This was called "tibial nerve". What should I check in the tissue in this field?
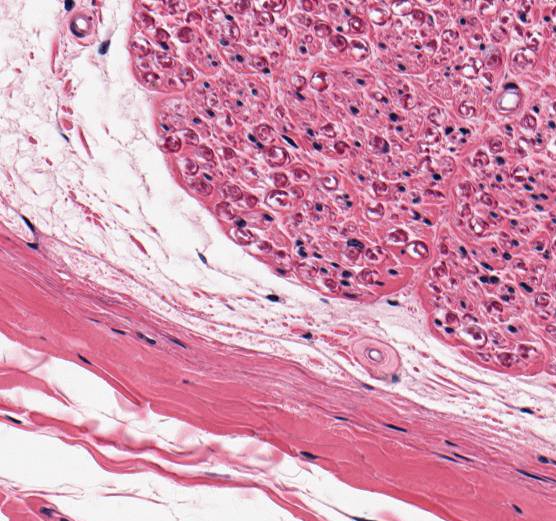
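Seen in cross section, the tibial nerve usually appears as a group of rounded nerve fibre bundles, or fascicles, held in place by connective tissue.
What goes with this is the large rounded nerve bundle, cut in cross-section, that fills the upper right of the field. Inside it the nerve fibres are cut across, each a small ring with a central pink dot inside a pale halo, and small dark oval nuclei lie scattered among them throughout. Across the lower left run bands of dense pink collagen with flat elongated nuclei, sloping diagonally down from left to right.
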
